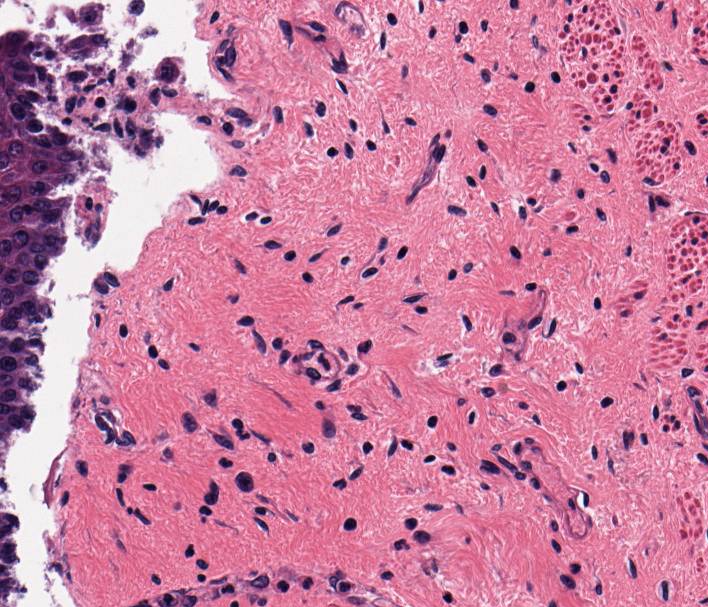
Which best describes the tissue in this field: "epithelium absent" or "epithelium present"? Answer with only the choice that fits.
Epithelium present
